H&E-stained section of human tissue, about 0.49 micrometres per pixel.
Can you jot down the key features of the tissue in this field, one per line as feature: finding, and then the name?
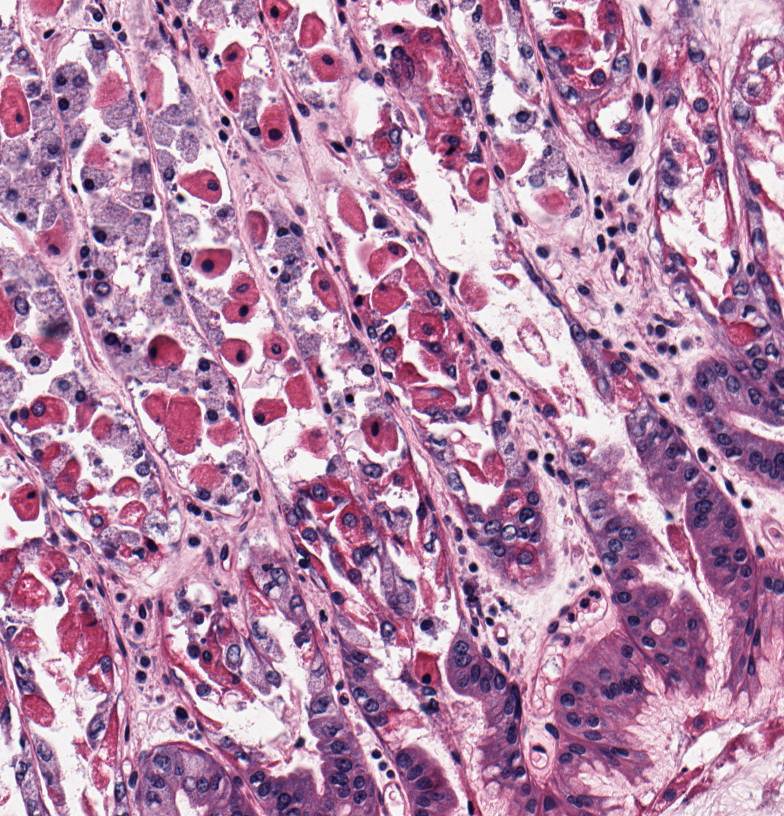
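Glands: long, parallel, packed tight, it seems
Large cells: rounded, bright pink, one dark central nucleus, crowding upper left and centre
Smaller cells: grey-purple granular cytoplasm, between pink cells at upper left
Stroma: thin strands, scattered small dark round lymphocyte nuclei
Name: stomach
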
